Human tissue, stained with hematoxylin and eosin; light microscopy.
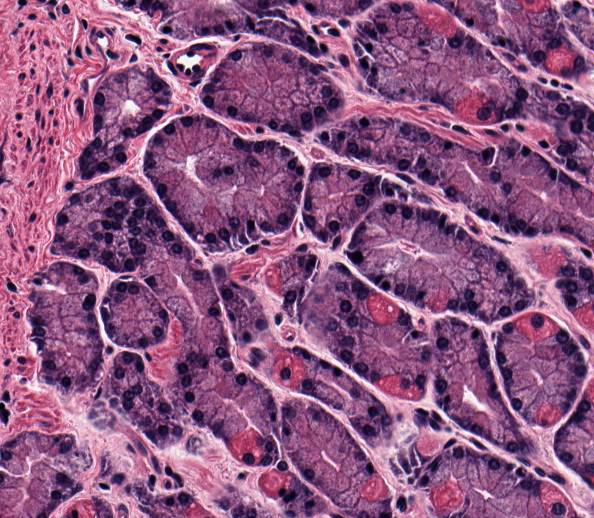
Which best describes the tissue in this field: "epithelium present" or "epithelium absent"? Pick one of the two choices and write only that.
Epithelium present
